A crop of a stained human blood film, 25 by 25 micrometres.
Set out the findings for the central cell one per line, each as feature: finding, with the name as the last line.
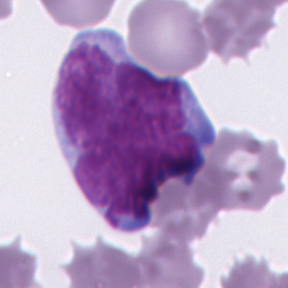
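Nucleus: irregular, notched border on the lower right side
Cytoplasm: stains pale blue
Granules: none visible in the cytoplasm
Vacuoles: none visible in the cytoplasm
Name: myeloblast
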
